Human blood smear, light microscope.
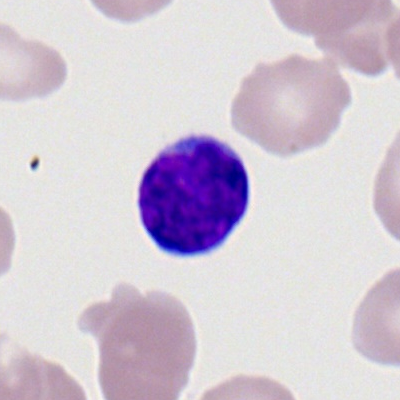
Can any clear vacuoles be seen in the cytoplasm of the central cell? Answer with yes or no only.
No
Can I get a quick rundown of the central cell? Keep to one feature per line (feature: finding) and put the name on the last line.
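Outline: round and smooth
Chromatin: dense, coarsely clumped
Cytoplasm: scant, a thin crescent at the upper edge
Cytoplasm colour: pale blue
Name: lymphocyte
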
